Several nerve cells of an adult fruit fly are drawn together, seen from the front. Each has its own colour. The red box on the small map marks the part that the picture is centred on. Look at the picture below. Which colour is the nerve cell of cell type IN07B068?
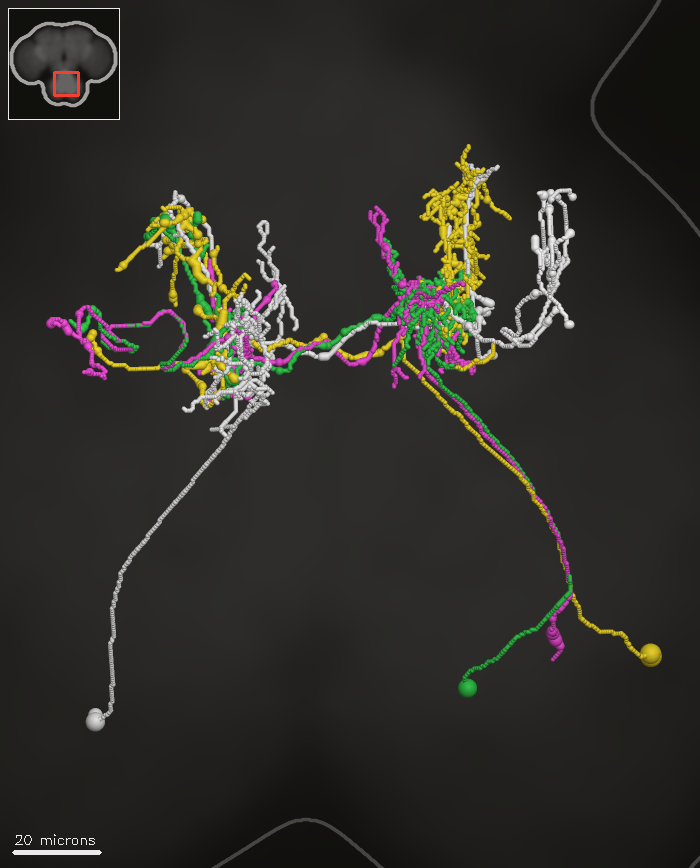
magenta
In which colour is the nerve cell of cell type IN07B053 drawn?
yellow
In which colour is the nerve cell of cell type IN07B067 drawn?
green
